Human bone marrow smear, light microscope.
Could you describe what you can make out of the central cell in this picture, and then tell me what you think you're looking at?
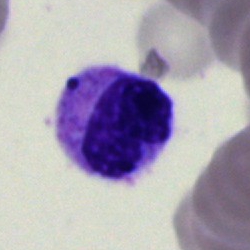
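The nucleus lies off-centre, displaced toward the right side of the cell. Its chromatin is dense and clumped and stains very dark purple. Cytoplasm, found mostly on the left side, stains purple-violet. A single small dark dot sits in the cytoplasm near the upper left edge. This cell is a metamyelocyte.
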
